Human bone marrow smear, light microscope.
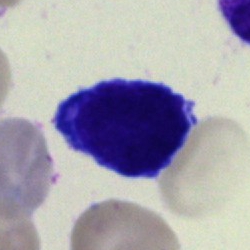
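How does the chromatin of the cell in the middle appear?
It is dense and stains a very dark blue-purple.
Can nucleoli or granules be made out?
No; neither nucleoli in the nucleus nor granules in the cell are visible.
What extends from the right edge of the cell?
Small ragged projections.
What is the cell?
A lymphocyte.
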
